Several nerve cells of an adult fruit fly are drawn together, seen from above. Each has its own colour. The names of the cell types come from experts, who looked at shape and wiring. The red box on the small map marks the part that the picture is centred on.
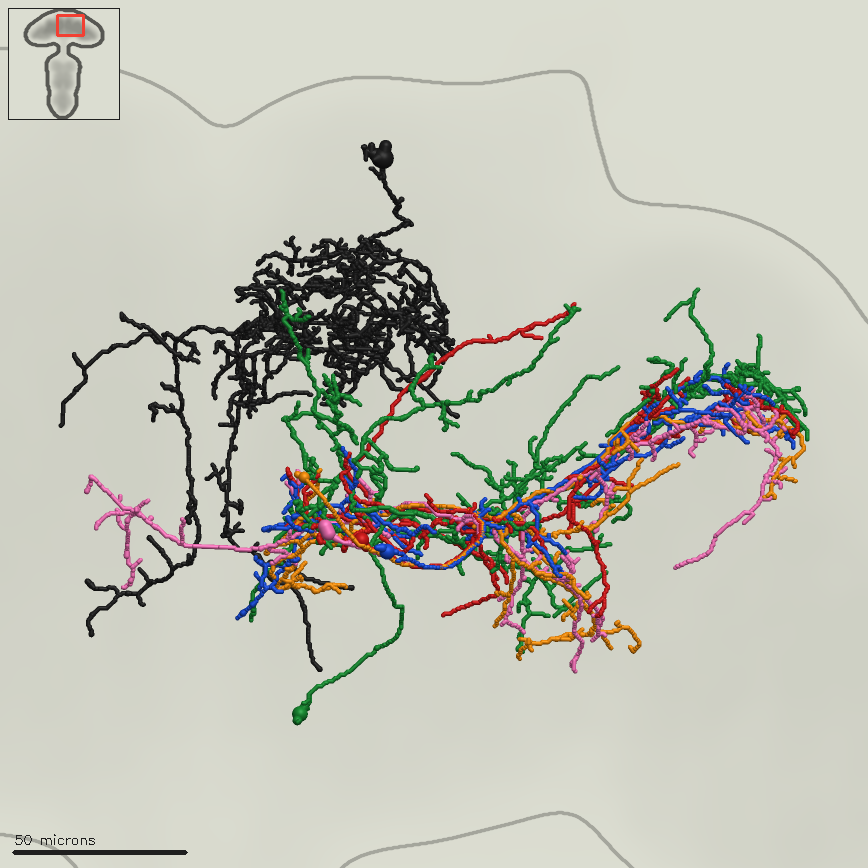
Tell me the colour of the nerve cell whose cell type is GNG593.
black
